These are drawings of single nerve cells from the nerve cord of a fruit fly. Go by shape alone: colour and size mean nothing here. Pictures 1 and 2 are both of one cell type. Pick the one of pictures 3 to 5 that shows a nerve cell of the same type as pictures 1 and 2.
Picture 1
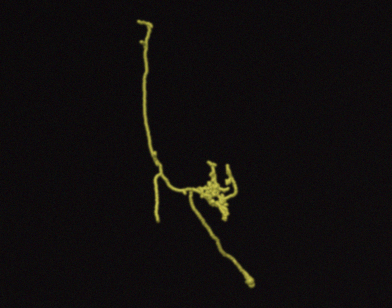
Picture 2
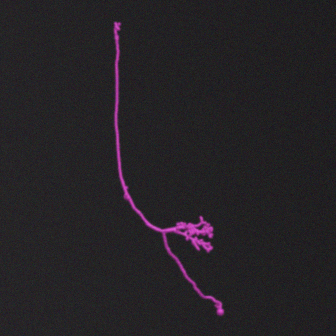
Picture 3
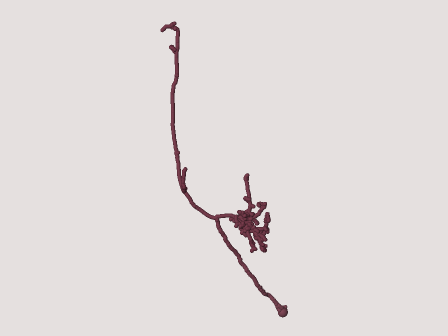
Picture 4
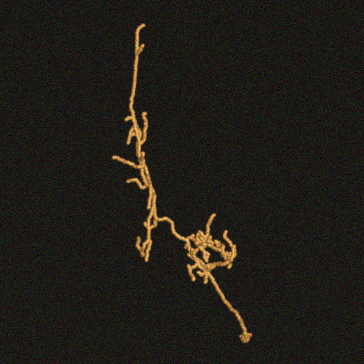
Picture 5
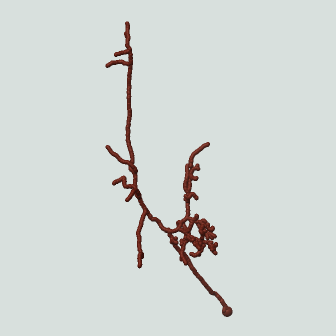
Picture 3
